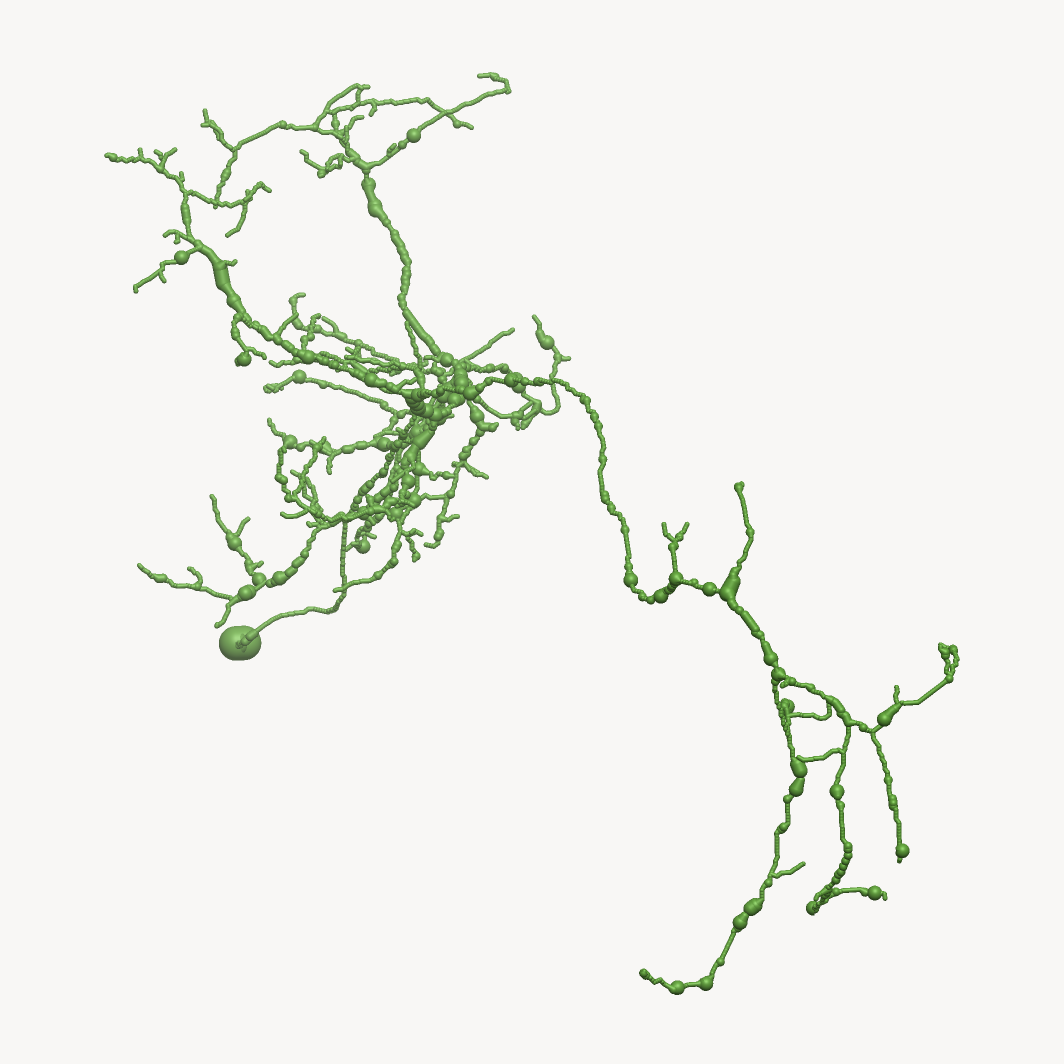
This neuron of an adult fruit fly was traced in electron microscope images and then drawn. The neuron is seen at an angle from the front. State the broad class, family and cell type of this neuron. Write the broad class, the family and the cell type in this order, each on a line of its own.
nerve-cord intrinsic neuron
hemilineage 12B
IN12B069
